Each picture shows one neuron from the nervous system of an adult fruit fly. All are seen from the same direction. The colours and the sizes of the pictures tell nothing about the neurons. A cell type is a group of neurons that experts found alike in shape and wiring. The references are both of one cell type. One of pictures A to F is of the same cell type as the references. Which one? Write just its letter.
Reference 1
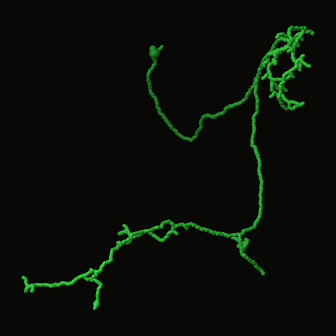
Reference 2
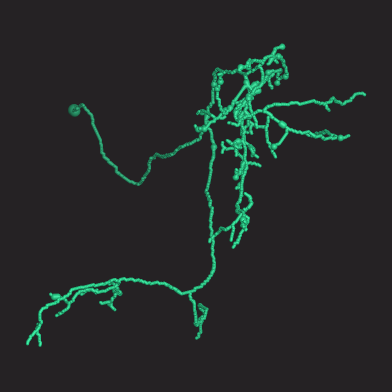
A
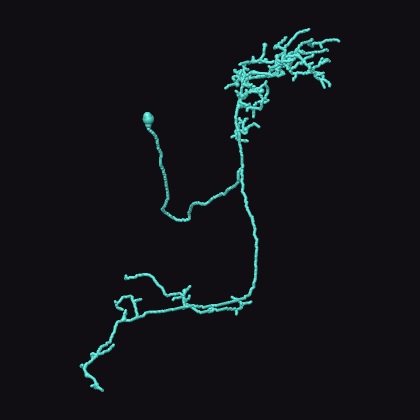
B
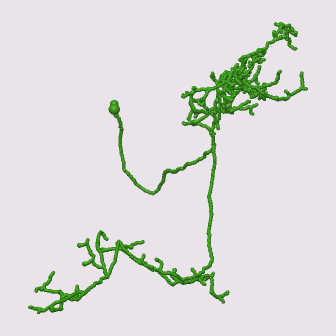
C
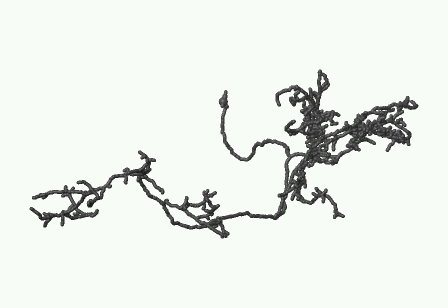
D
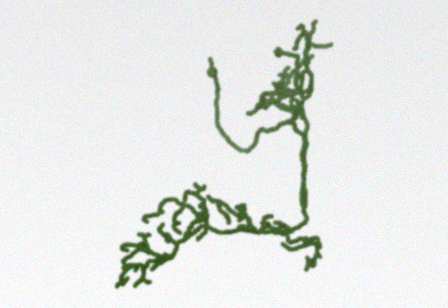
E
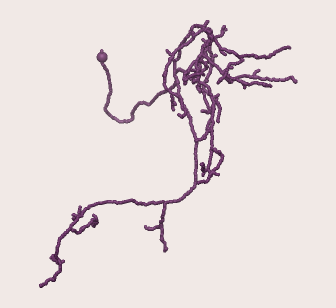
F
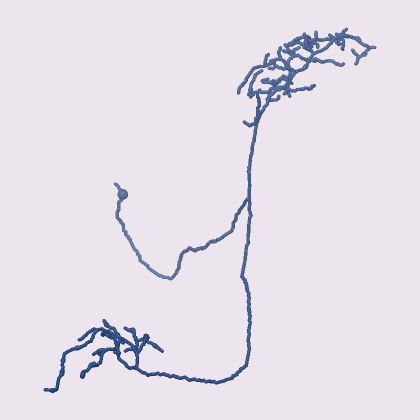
E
